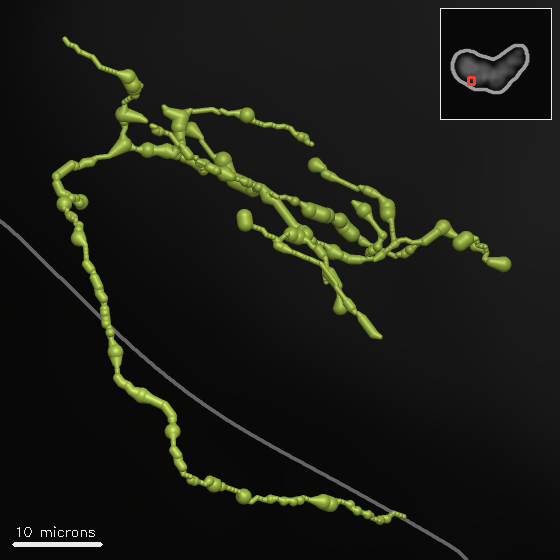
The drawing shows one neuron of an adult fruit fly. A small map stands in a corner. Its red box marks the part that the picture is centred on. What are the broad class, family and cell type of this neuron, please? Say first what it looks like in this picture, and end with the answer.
No cell body is drawn. By the scale bar it is about 55 microns tall in this view. It is a sensory neuron entering the brain. Its family is called class mechanosensory. The cell type is aPhM1.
